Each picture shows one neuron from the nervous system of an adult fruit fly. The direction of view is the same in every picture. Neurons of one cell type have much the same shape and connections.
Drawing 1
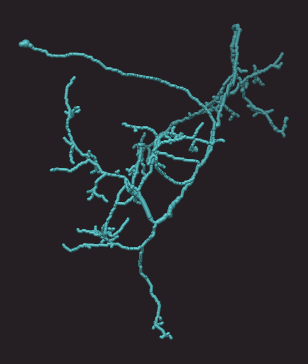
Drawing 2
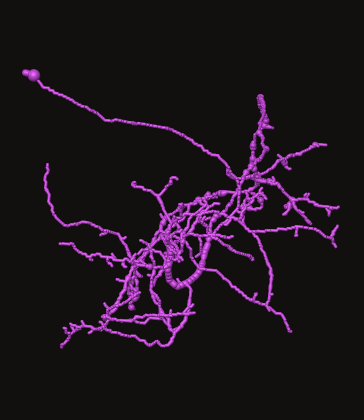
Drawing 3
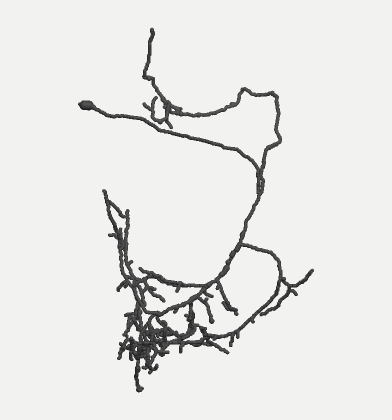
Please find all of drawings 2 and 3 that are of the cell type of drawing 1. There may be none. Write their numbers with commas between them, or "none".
2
